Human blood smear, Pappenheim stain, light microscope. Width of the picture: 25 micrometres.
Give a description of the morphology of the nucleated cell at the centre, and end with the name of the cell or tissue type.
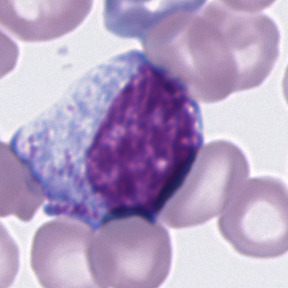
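You'll notice the nucleus sits off-centre, over toward the right. The cytoplasm is pale blue, deeper blue at its outer edge than in its middle, with small reddish-purple granules scattered through it. That's a myelocyte.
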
